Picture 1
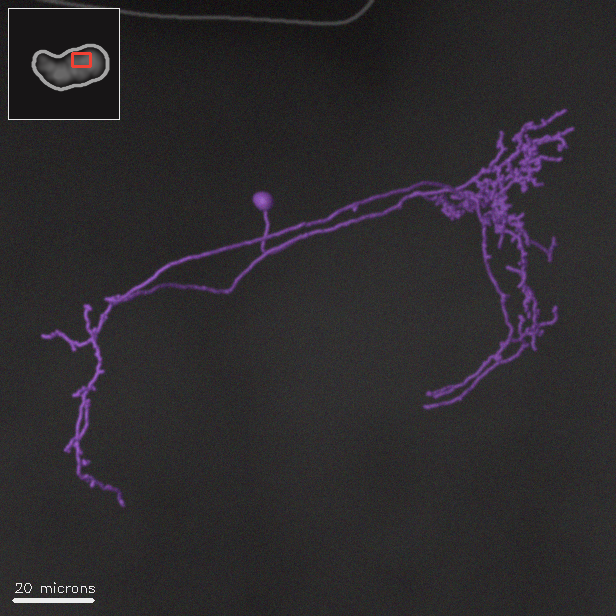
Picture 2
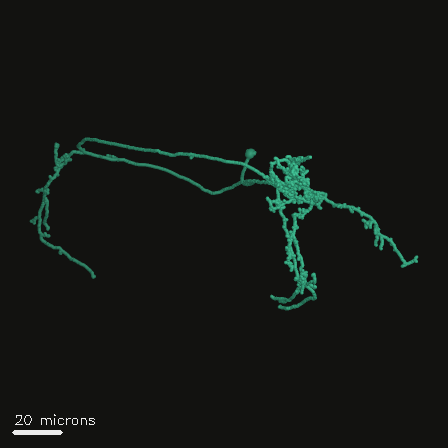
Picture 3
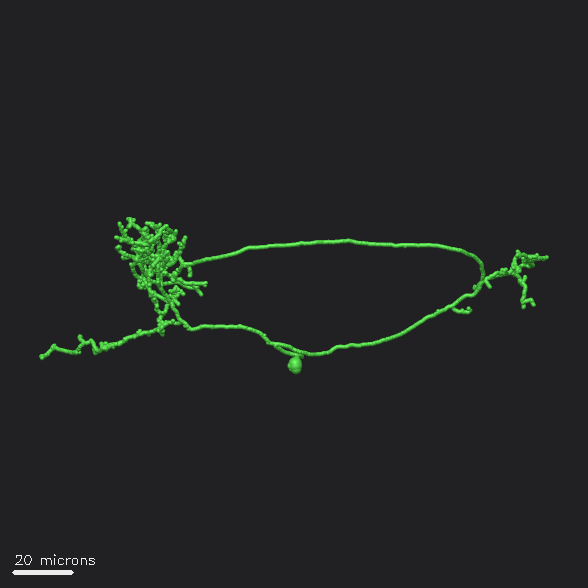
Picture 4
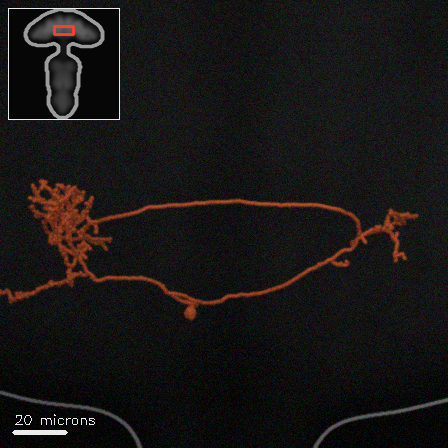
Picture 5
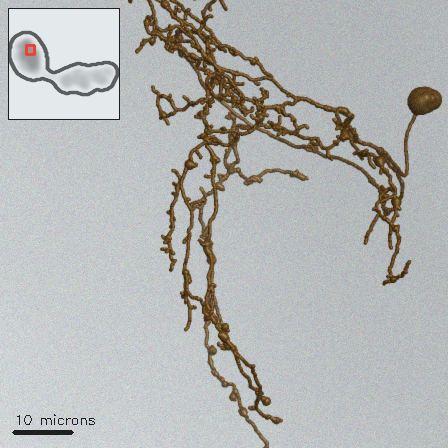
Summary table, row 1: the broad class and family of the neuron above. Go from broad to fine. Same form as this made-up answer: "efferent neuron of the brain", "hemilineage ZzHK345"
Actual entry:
"central-brain intrinsic neuron", "hemilineage DM1_dorsal"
